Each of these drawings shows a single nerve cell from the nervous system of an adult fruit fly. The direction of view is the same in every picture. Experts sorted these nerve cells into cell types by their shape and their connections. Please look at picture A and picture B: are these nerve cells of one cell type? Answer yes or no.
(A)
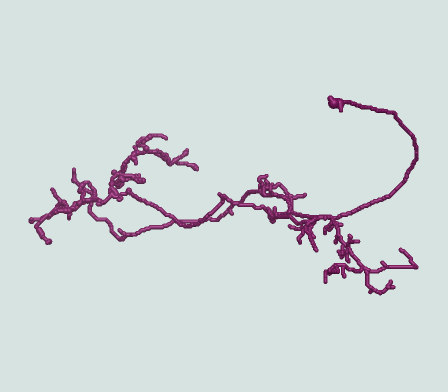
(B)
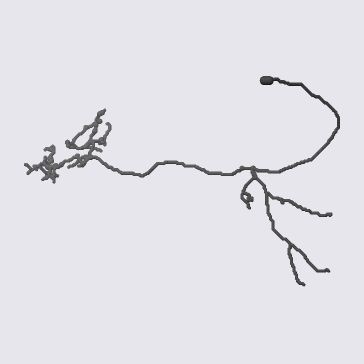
yes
